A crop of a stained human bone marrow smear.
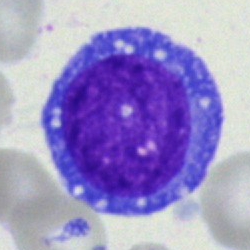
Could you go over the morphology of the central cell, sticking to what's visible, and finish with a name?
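Round in outline, this cell has fine, evenly spread chromatin. Its cytoplasm holds many small clear vacuoles, and no granules are seen there. The cell is a blast.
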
